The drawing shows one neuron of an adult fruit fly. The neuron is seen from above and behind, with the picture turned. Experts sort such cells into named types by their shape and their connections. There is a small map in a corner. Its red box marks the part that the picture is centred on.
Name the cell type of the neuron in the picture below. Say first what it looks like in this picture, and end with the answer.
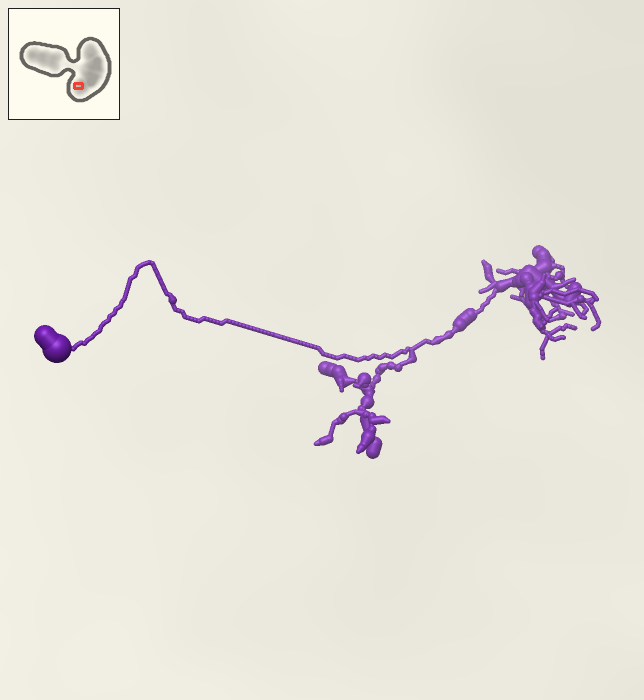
Its cell body lies on the left of the picture. As drawn here it is more than twice as wide as it is tall. Its broad class is optic-lobe intrinsic neuron. It is of cell type T5a.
